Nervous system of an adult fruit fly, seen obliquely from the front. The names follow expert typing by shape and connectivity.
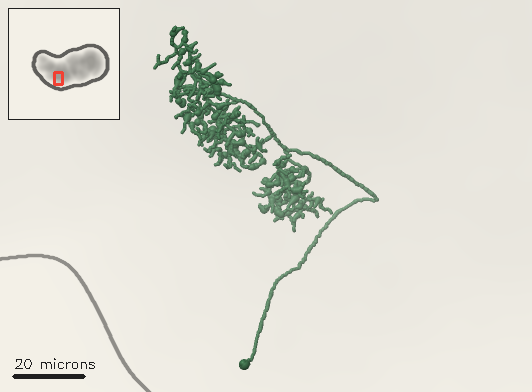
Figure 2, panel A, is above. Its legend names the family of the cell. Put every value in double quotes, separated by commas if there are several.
"Pm"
